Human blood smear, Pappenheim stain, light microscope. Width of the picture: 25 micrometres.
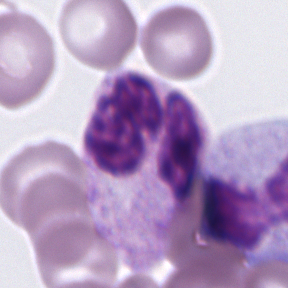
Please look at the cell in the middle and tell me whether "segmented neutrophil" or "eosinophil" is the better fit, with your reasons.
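It's a segmented neutrophil rather than an eosinophil. What settles it is the cytoplasm: plentiful and very pale, almost colourless with just a faint lilac tinge.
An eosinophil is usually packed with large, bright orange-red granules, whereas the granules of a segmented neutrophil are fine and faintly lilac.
The nucleus has two separate lobes lying side by side in the upper part of the cell, with most of the cytoplasm below them. Its chromatin is dark purple and coarsely clumped, with lighter patches between the clumps.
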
